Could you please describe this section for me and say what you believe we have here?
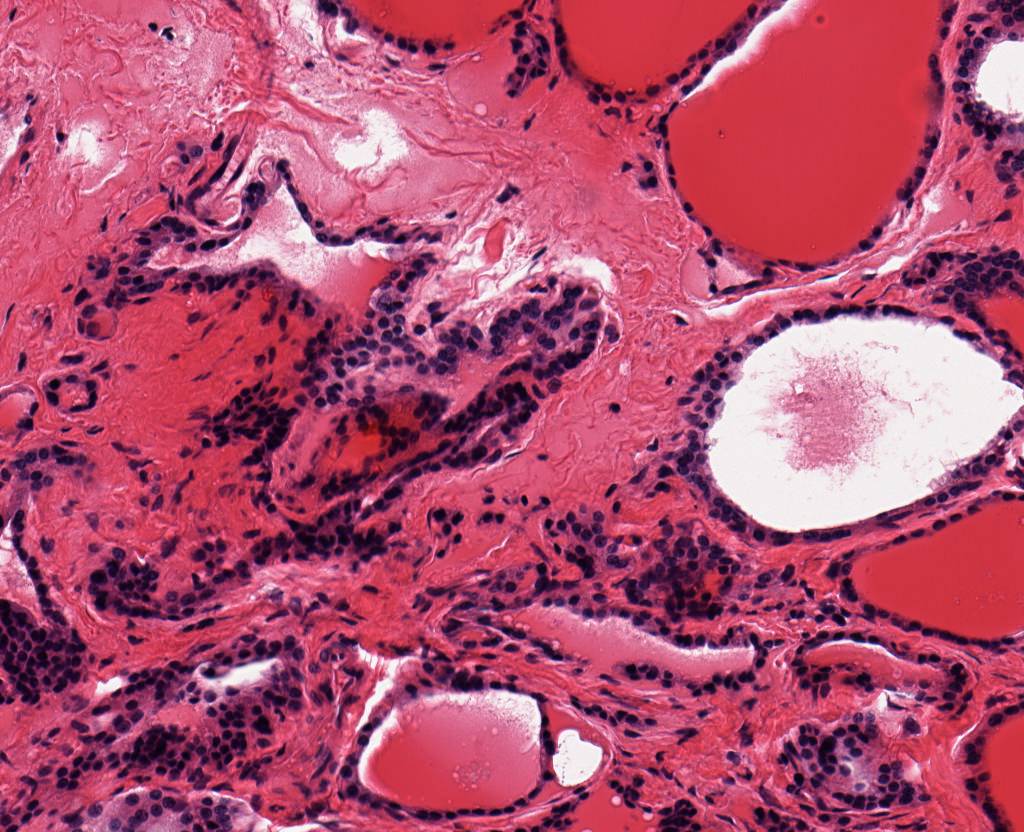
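Large rounded follicles along the right side and lower edge hold homogeneous deep red material. A single layer of flattened to low cuboidal cells lines them. Centre and left, I find small crowded clusters and cords of cells in stroma, with little or no lumen. Epithelial nuclei are small, round, uniformly dark throughout. So this is thyroid.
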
